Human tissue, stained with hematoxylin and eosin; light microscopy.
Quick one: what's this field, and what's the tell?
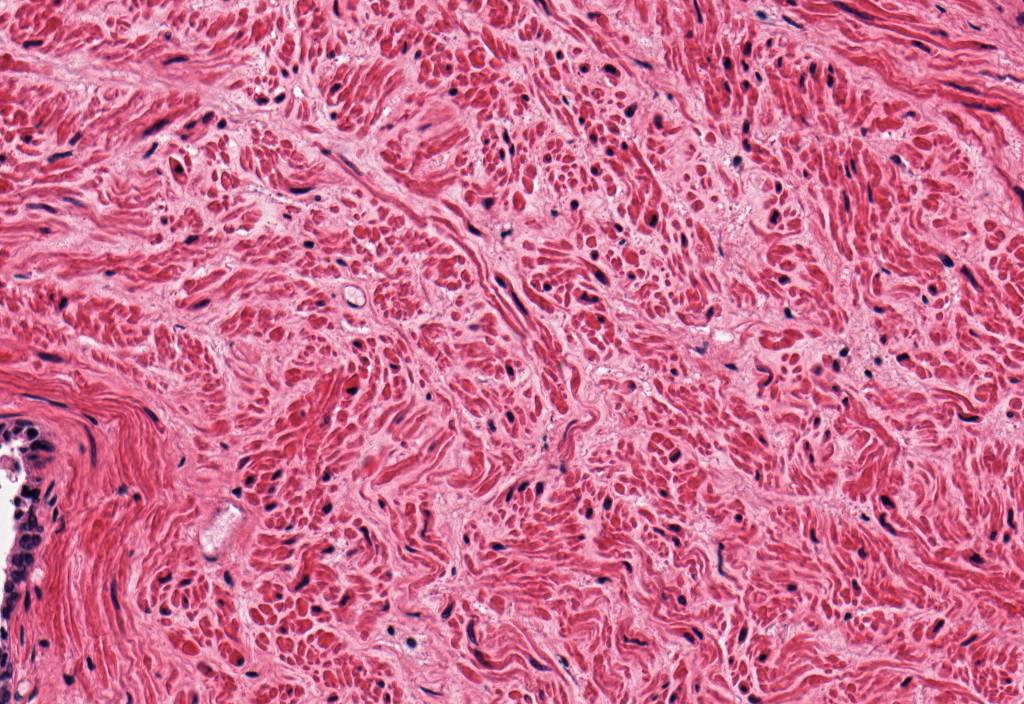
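You're looking at fibromuscular stroma. Smooth muscle bundles take up nearly the whole field, interlacing in many directions.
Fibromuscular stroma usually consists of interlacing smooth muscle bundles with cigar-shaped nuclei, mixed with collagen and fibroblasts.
Where fibres run lengthwise, their nuclei are elongated and dark, while bundles cut across show clusters of small rounded red profiles.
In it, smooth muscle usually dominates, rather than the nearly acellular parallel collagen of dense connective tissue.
Between the bundles lies pale pink, loose connective tissue.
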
